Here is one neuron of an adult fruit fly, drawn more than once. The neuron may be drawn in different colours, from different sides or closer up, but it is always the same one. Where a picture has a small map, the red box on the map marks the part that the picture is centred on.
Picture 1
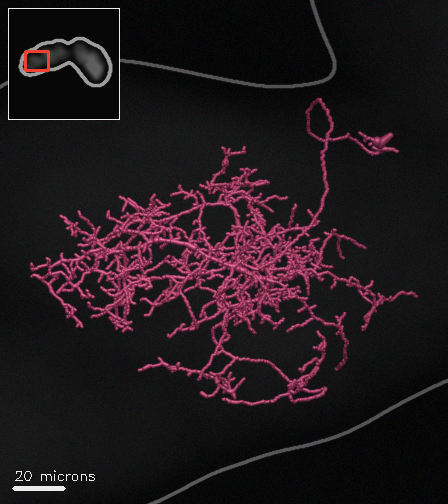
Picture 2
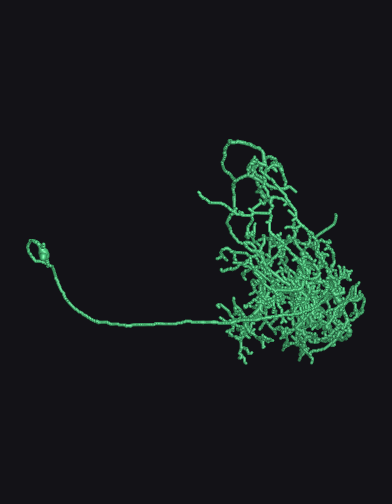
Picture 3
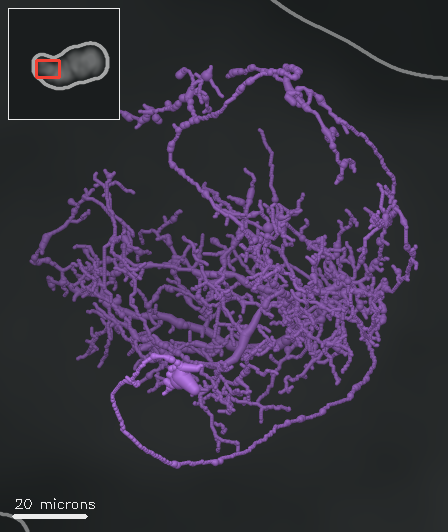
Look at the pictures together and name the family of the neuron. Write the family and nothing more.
hemilineage 01A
